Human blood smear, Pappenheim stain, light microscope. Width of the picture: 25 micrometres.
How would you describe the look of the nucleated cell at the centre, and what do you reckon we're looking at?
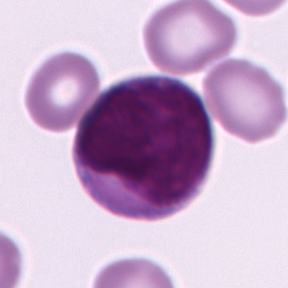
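The cytoplasm is scant, I'd say: only a crescent at the lower left. It's pale bluish-lilac, much lighter than the nucleus. I see no distinct granules there, and no projections or blebs on the surface. I'd call it a myeloblast.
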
